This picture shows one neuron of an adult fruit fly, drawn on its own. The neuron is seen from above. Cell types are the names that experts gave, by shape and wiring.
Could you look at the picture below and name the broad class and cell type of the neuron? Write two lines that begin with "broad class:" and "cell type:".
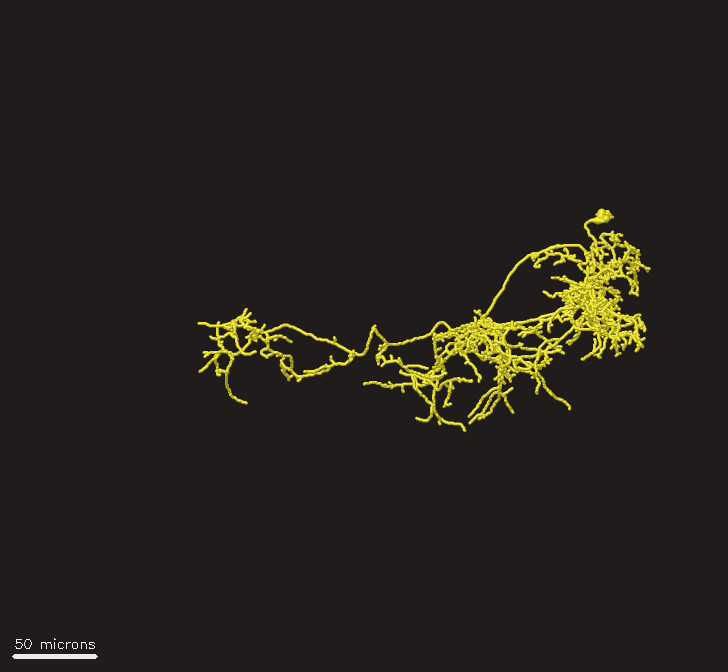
broad class: central-brain intrinsic neuron
cell type: CL110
